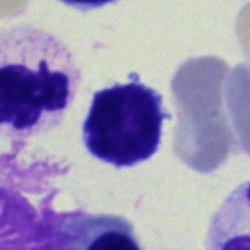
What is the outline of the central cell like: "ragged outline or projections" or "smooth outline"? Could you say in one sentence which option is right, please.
The border of the cell is ragged or frayed, or shows projections, blebs or tags.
